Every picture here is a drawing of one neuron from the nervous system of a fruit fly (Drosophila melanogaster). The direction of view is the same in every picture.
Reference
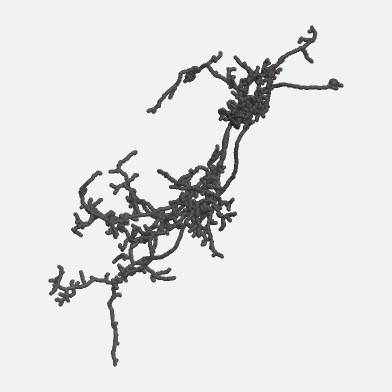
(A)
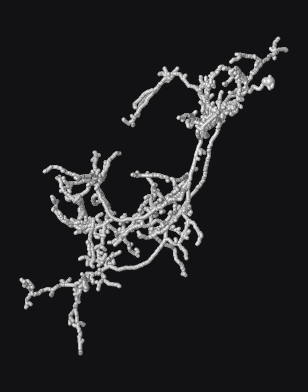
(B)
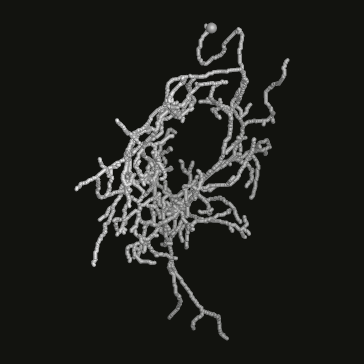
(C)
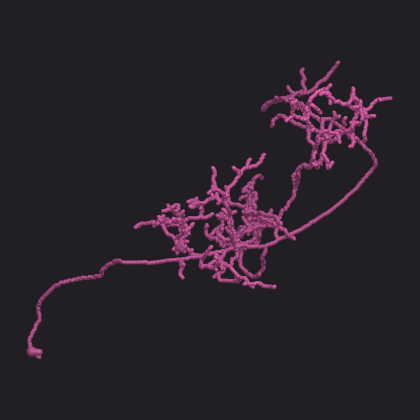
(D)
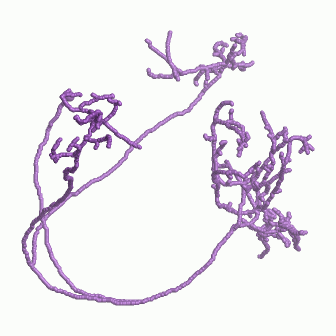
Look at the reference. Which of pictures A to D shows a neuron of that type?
A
